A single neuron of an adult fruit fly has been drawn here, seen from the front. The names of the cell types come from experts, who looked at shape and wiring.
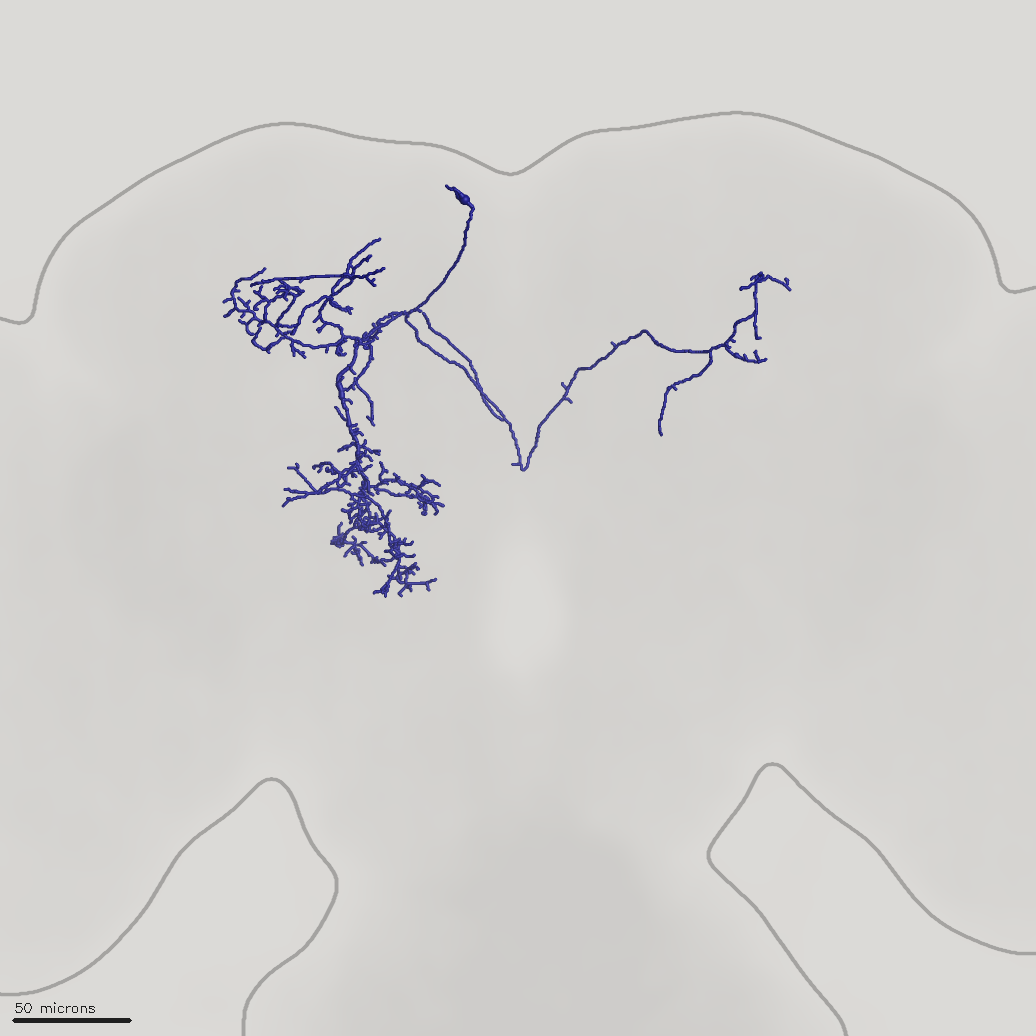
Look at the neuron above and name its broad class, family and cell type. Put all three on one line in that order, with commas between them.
central-brain intrinsic neuron, hemilineage SMPad2, VES202m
